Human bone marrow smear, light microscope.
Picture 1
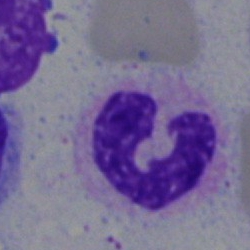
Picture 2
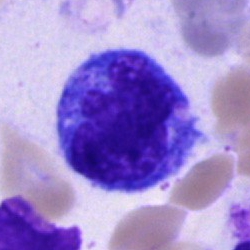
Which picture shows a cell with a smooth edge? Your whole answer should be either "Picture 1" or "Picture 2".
Picture 1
